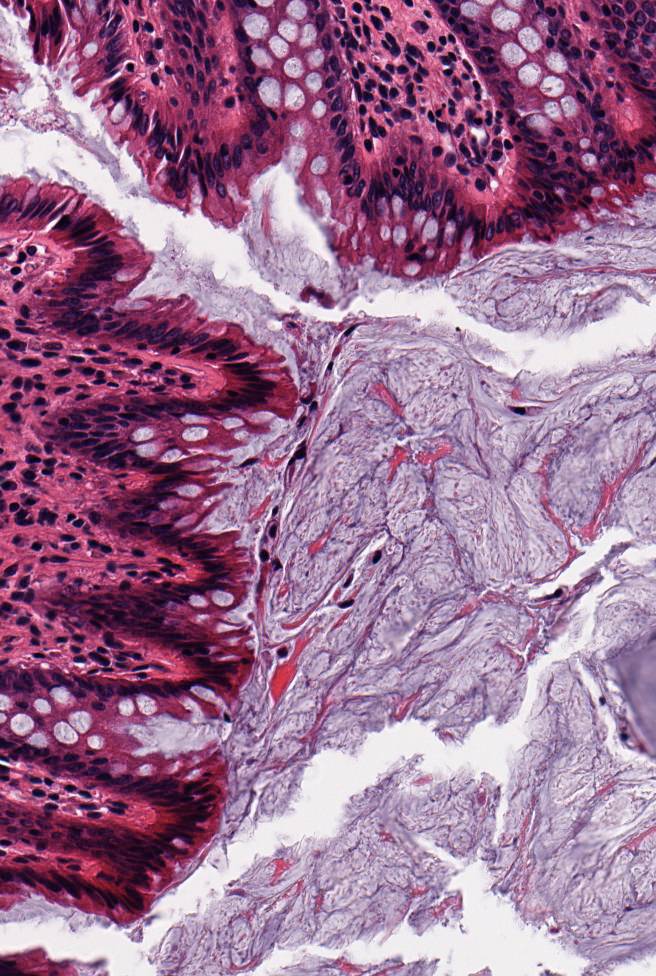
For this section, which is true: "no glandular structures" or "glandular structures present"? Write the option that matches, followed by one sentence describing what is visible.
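Glandular structures present. Glandular epithelium occupies the left edge and the top of the field, while pale acellular-looking material fills the centre and right.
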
